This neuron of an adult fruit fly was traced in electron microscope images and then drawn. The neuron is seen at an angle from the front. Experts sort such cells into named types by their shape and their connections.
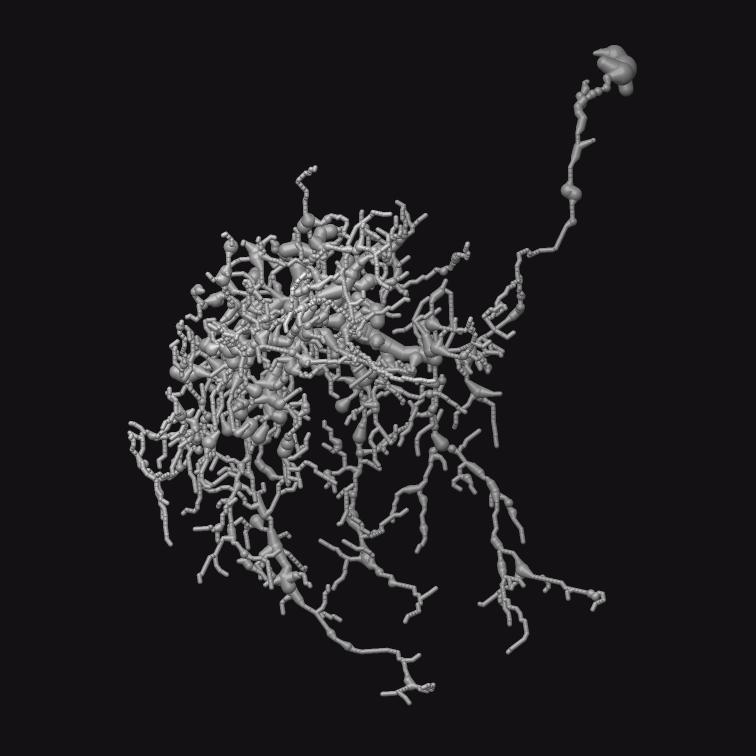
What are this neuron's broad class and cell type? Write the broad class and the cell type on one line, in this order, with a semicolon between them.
nerve-cord intrinsic neuron; INXXX348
